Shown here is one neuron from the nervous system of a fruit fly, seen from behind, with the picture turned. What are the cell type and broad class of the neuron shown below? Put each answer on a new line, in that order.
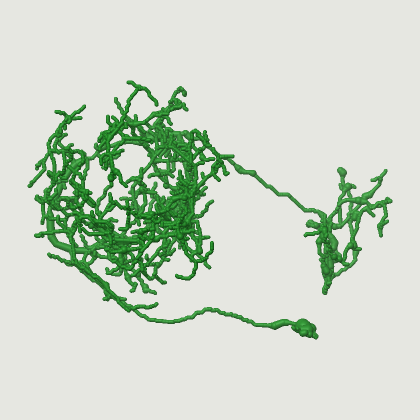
INXXX228
nerve-cord intrinsic neuron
